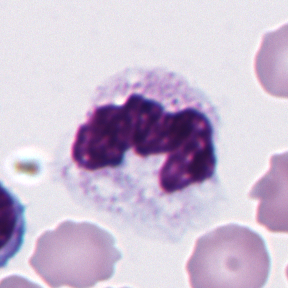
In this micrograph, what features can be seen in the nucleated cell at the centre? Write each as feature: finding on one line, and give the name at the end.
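Nucleus: lobed, and it sits mostly in the upper half of the cell, I'd say.
Chromatin: dense, dark purple, coarsely clumped.
Cytoplasm: plentiful, and very pale.
Granules: fine and lilac, scattered all through the cytoplasm.
Name: segmented neutrophil.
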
